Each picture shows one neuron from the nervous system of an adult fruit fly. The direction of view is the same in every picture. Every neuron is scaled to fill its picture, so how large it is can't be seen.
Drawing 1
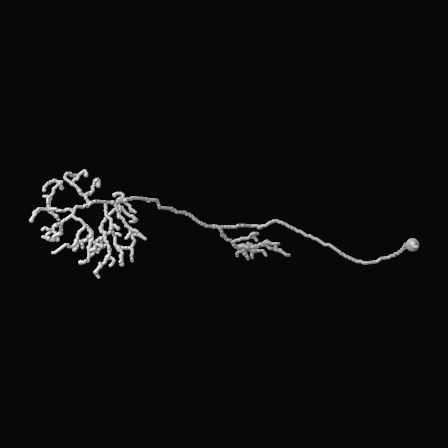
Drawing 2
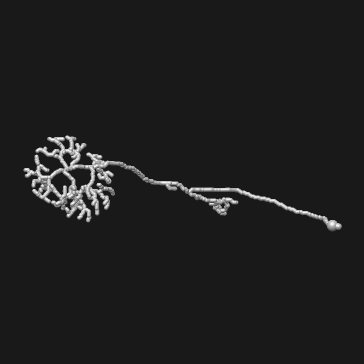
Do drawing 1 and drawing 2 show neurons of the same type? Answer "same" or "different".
same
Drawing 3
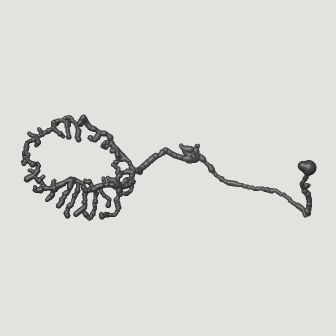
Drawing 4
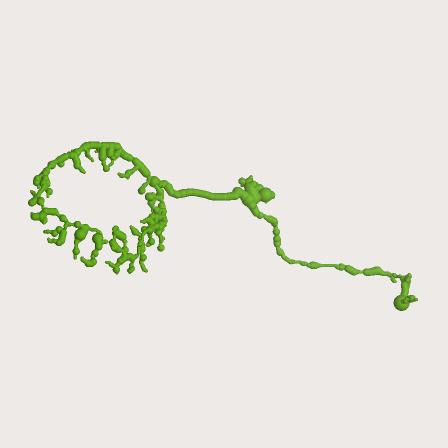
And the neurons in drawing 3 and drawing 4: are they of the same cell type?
same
